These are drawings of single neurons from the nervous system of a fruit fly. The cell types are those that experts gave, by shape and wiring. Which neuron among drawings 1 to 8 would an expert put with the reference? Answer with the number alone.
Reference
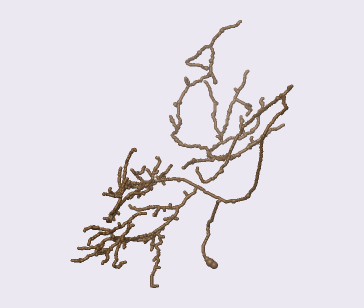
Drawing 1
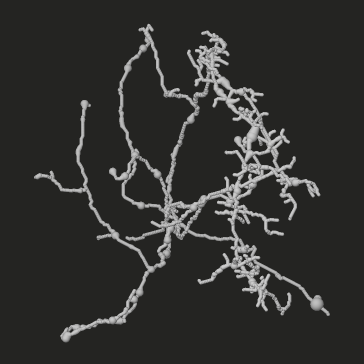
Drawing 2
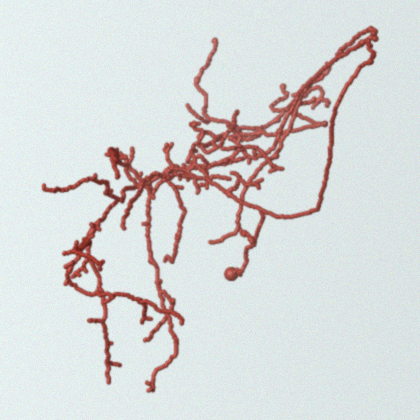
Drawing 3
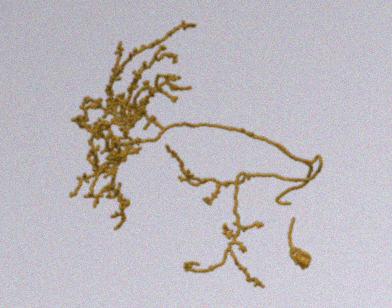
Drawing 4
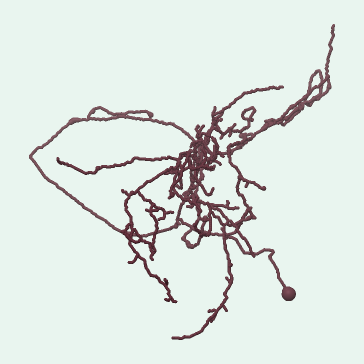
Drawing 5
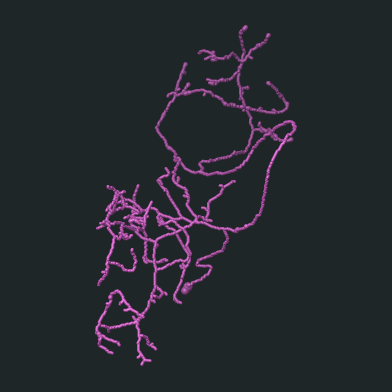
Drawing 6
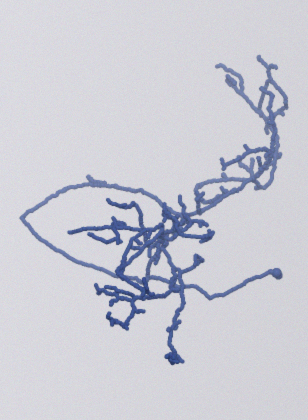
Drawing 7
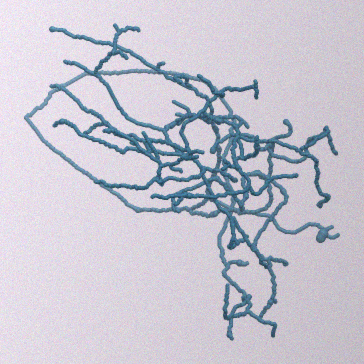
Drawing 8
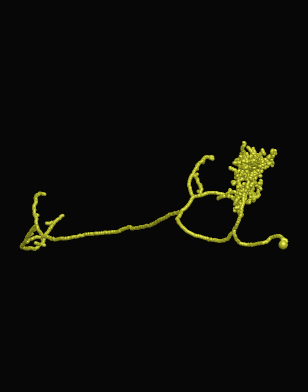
6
